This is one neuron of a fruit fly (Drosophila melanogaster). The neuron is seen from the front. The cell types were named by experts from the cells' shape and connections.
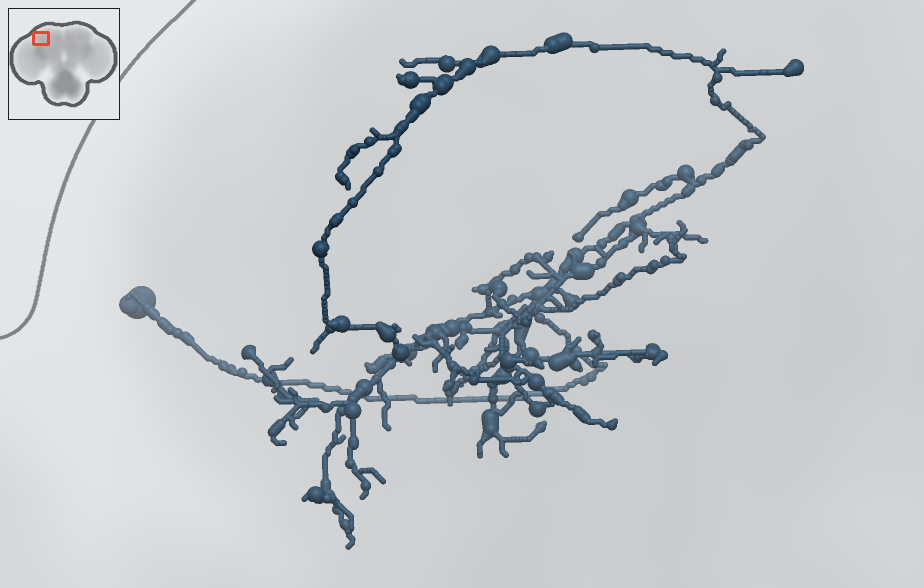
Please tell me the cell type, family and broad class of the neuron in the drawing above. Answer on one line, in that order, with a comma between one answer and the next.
LHPV4b5, hemilineage SLPp&v1_posterior, central-brain intrinsic neuron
